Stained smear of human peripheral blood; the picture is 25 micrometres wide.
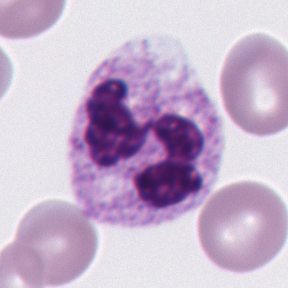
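Segmented neutrophil, the nucleated cell at the centre of this stained smear of peripheral blood. Notice the nucleus split into three lobes, its chromatin dark purple and coarsely clumped. The plentiful cytoplasm is pale pinkish-lilac and filled with fine violet granules.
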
